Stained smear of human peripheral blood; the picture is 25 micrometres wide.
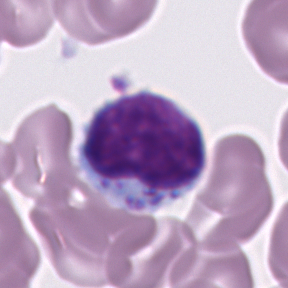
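Typical lymphocyte, centre: roughly round, with a slightly ragged edge on the left side. Its chromatin is dark purple and densely clumped, with only small paler patches. No nucleoli show in the nucleus, and the cytoplasm has no vacuoles.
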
